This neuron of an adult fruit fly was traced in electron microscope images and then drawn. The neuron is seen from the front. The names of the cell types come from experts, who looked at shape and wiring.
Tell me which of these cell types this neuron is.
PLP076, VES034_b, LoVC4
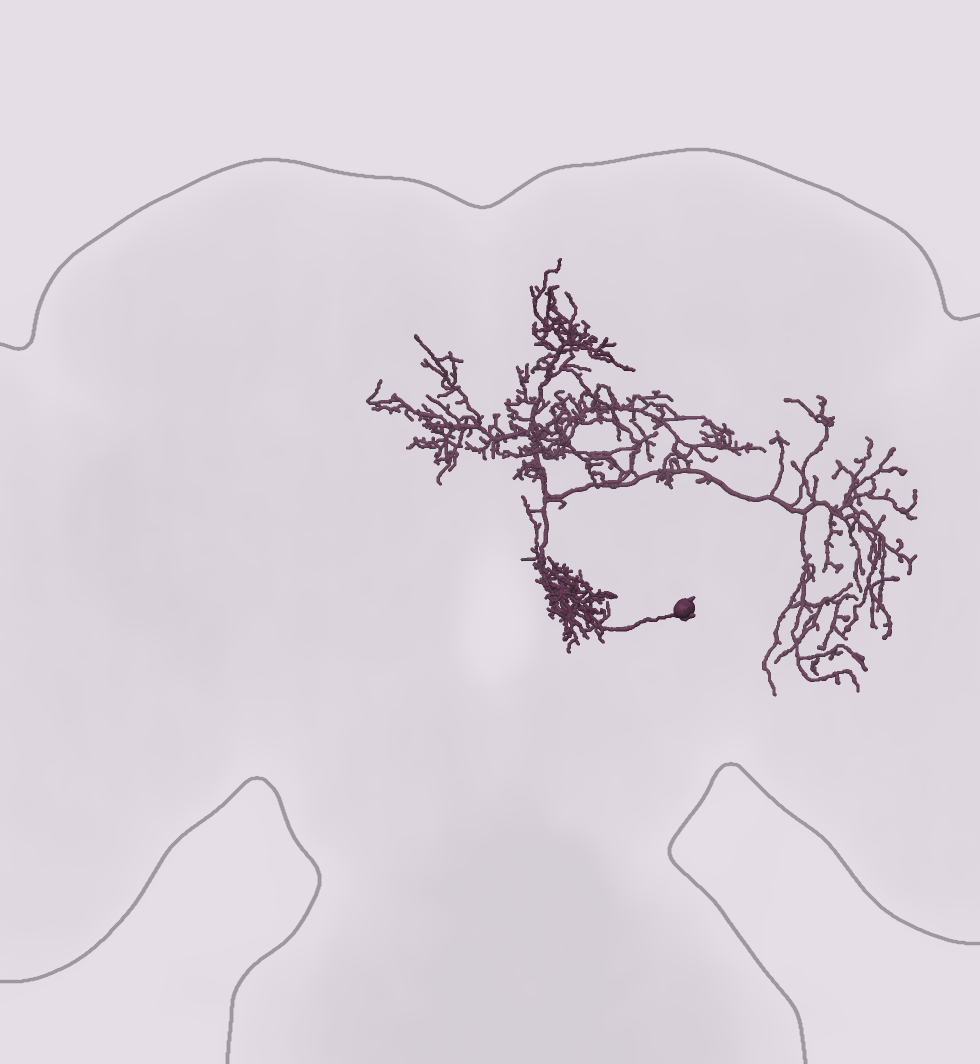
LoVC4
